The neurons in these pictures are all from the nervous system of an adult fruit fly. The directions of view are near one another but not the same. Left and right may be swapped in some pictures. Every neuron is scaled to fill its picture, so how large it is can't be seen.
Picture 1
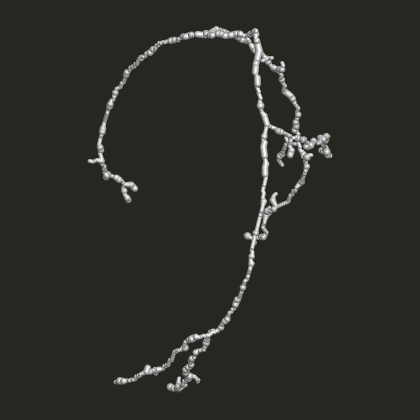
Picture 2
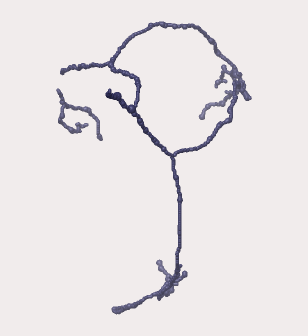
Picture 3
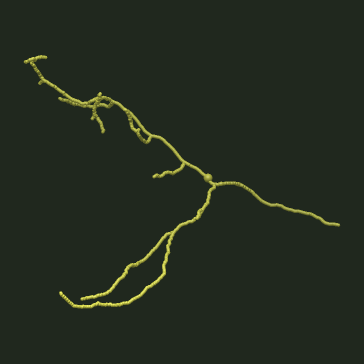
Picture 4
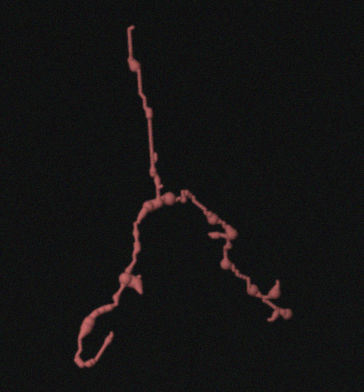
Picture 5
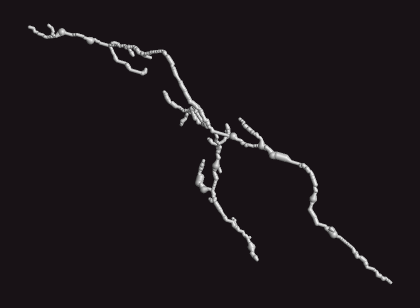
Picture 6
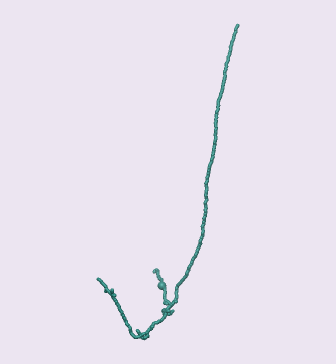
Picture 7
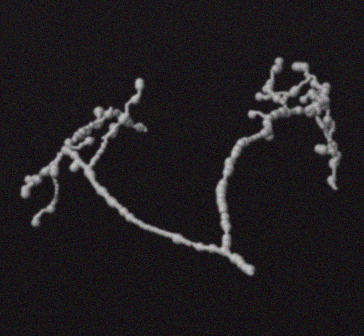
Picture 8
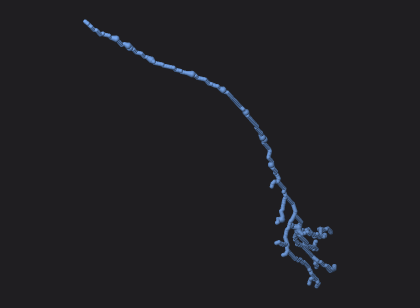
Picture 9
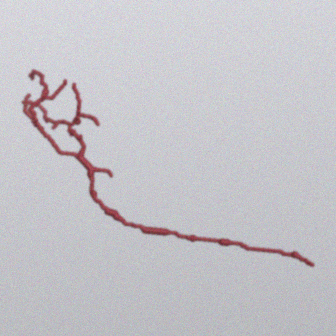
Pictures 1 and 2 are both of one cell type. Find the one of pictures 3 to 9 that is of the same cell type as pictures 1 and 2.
7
